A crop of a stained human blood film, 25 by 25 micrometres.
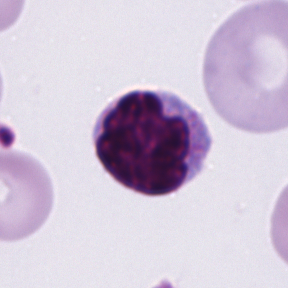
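Large granular lymphocyte, central cell in a stained smear of human peripheral blood. Outline: smooth, roughly round. Nucleus: off-centre toward the left, with a small notch in its upper right edge. Chromatin: dark purple, coarsely clumped.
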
